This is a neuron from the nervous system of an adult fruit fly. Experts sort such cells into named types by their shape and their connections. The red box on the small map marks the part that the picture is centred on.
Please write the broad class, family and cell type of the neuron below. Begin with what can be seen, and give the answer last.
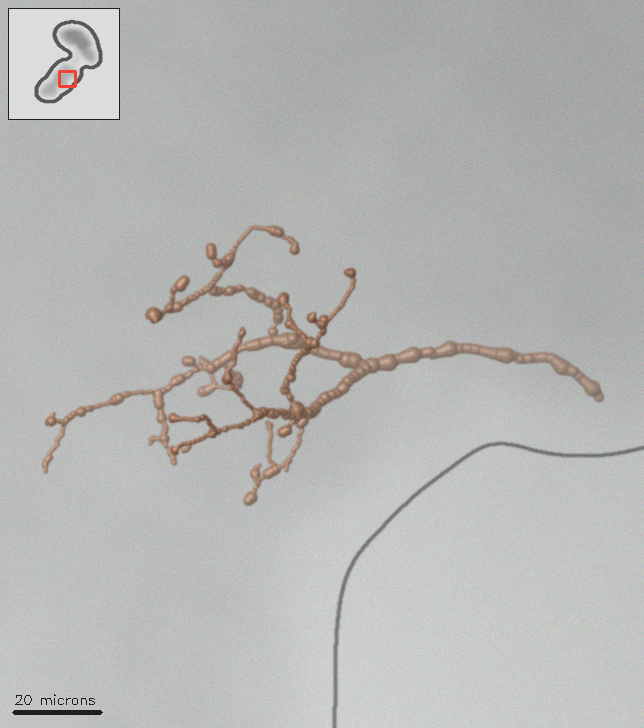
It lies in the nerve cord. By the scale bar it is about 130 microns wide in this view. Its broad class is sensory neuron entering the nerve cord. The name of its family is class mechanosensory proprioceptive. It is of cell type SNpp10.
